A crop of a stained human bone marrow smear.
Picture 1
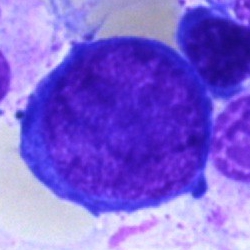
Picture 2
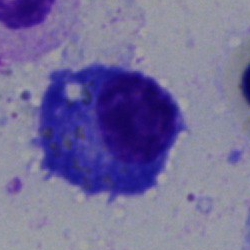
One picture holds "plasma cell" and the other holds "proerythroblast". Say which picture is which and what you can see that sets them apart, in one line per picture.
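The cell in picture 1 is a proerythroblast. The cytoplasm forms only a thin rim around the nucleus.
The cell in picture 2 is a plasma cell. The cytoplasm is abundant and forms a broad area to the left of the nucleus.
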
